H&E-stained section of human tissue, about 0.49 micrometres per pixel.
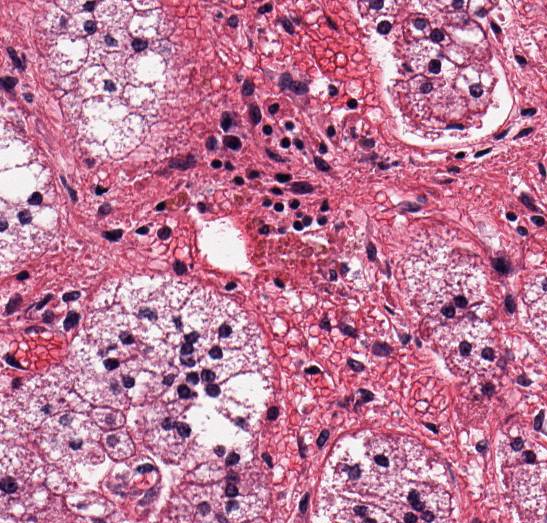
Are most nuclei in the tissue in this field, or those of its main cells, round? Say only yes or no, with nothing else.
Yes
